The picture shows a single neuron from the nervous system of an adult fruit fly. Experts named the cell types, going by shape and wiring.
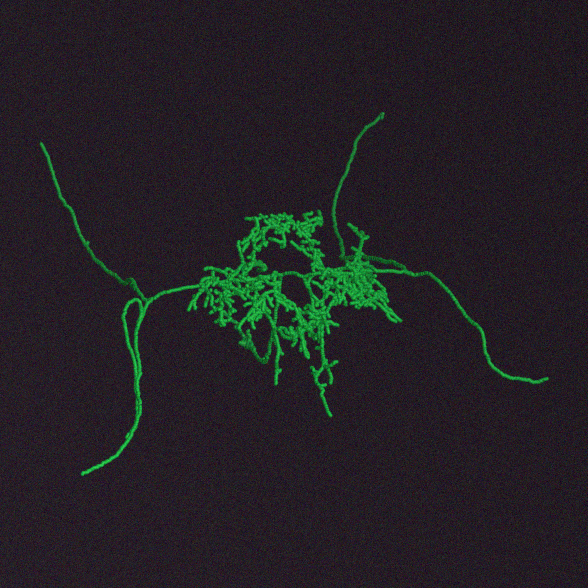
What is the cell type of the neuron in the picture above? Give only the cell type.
EN00B011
